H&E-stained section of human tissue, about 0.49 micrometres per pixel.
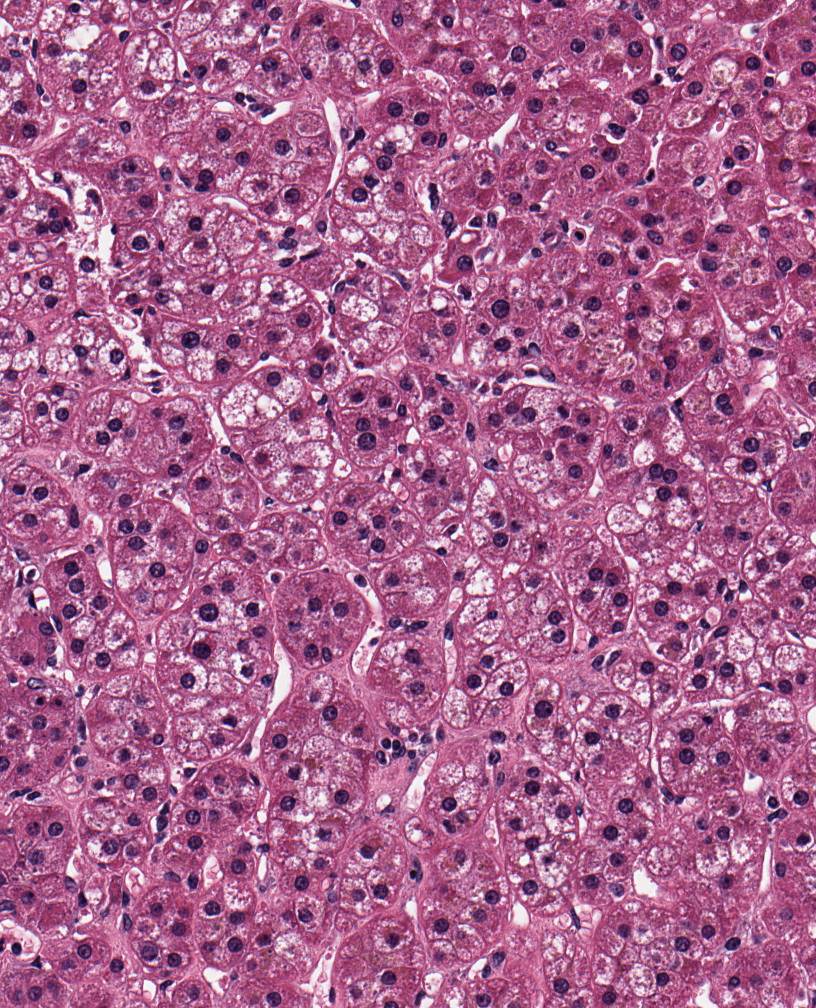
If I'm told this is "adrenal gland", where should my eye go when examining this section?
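This section is adrenal gland. Across the whole field, large polygonal cells with abundant cytoplasm form rounded nests and short cords separated by thin channels.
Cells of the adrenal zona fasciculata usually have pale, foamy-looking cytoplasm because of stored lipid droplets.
In agreement with that, many cells here have pale, finely vacuolated, foamy cytoplasm, mixed with cells of denser pink cytoplasm. The stroma is scant: thin-walled capillary channels lined by flattened nuclei run between the nests.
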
